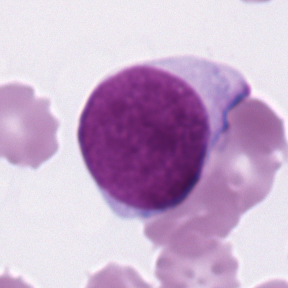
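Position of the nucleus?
Toward the left side of the cell.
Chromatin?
Finely stippled, evenly dark purple across the whole nucleus.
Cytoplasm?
Pale blue-grey, with a darker blue rim along the right edge of the cytoplasmic flap.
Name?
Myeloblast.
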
